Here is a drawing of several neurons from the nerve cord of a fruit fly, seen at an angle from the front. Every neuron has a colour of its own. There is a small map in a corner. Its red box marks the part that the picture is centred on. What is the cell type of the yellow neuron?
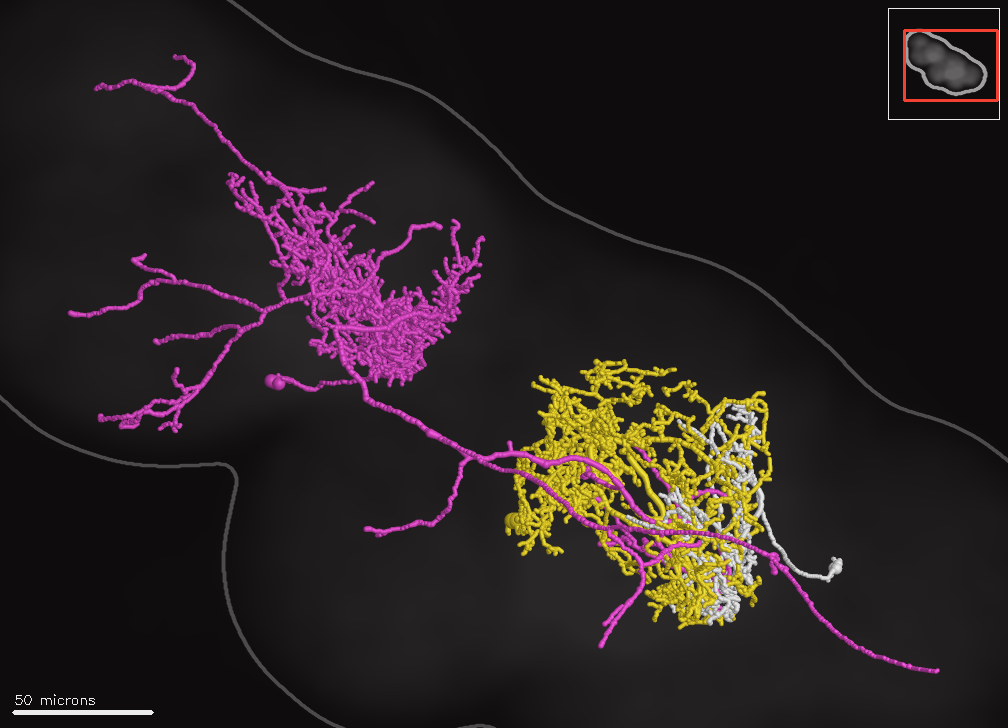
IN21A011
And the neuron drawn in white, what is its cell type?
IN08A024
